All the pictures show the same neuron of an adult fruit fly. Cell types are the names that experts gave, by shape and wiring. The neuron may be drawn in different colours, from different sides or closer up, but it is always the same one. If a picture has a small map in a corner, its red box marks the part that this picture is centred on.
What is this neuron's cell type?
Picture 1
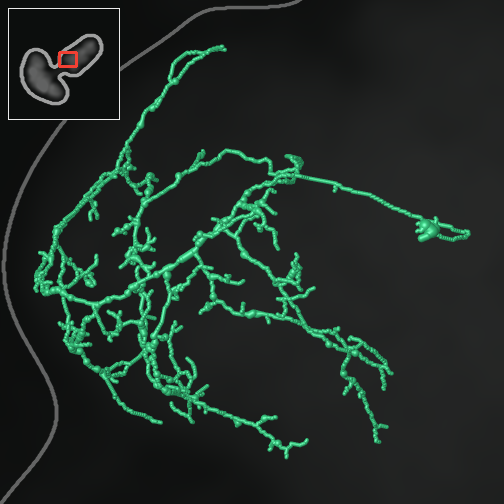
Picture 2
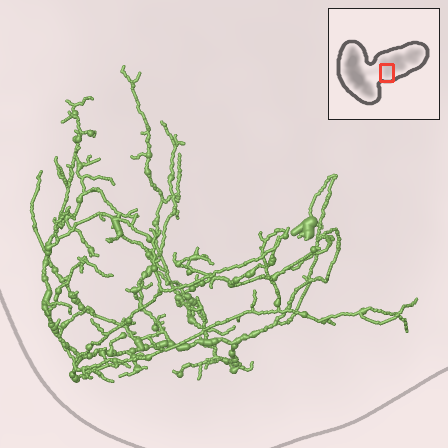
IN04B072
